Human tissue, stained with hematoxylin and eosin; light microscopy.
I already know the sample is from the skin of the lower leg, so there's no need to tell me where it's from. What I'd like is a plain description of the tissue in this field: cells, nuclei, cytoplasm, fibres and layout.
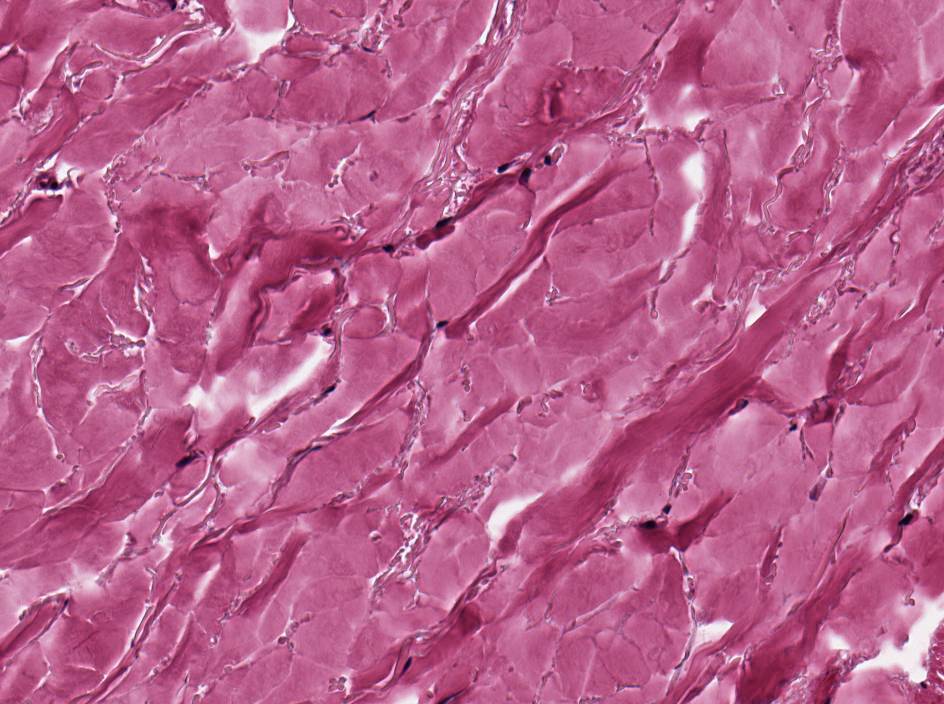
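Closely packed eosinophilic fibres fill the field from edge to edge. Neither epithelium nor fat cells are present anywhere. Nuclei are sparse, small, dark and elongated. These few nuclei lie in the thin partitions between fibres rather than within the fibres themselves.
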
